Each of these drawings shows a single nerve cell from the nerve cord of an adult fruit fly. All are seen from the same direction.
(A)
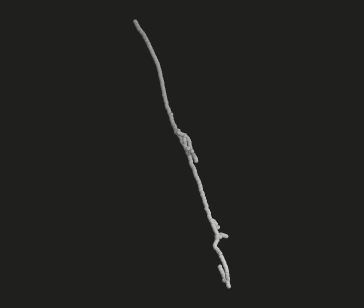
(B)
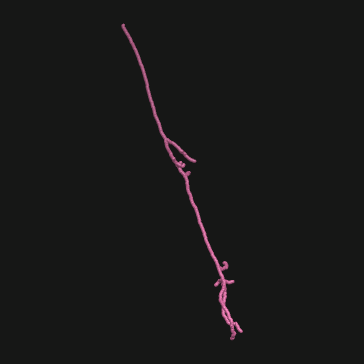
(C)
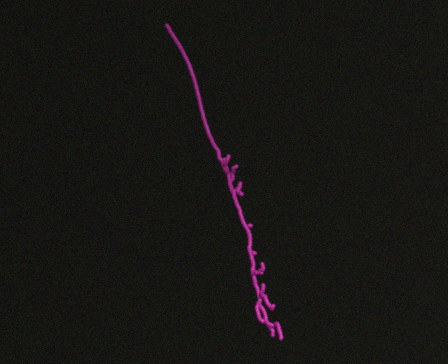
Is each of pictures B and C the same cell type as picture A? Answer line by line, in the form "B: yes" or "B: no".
B: yes
C: no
